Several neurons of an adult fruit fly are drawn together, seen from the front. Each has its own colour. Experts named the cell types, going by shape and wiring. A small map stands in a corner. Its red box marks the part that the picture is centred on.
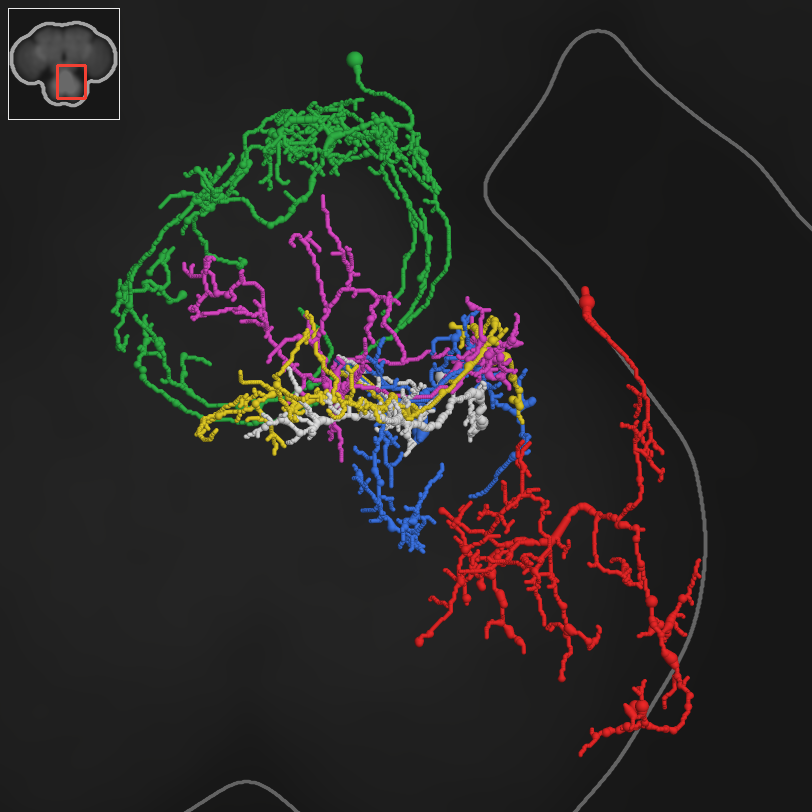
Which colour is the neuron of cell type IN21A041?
yellow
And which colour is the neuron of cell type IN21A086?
blue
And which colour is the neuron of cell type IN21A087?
white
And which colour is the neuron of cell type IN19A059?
red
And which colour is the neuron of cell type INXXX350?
green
